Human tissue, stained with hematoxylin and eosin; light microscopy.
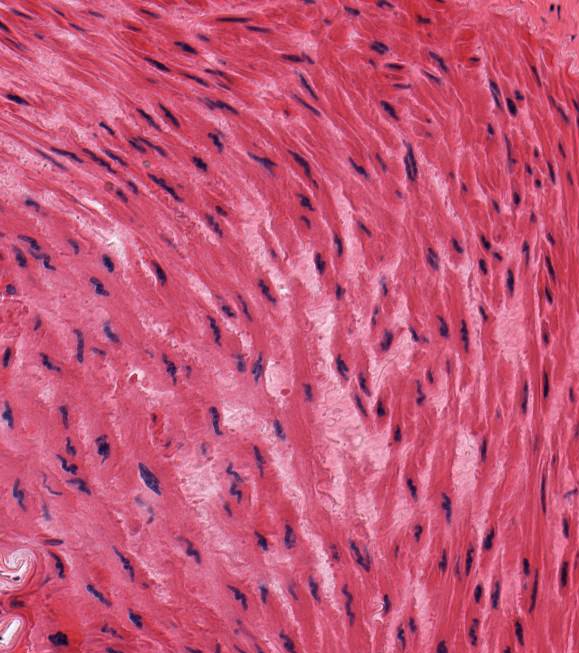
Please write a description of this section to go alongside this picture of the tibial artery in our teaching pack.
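First, the field as a whole: densely packed bundles of smooth muscle cells fill all of it. Second, direction: in the lower right, these cells run mostly from top to bottom. Third, the nuclei: elongated, cigar-shaped and dark purple. Last, the gaps between bundles: pale pink, lightly staining clefts, most prominent in the centre.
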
